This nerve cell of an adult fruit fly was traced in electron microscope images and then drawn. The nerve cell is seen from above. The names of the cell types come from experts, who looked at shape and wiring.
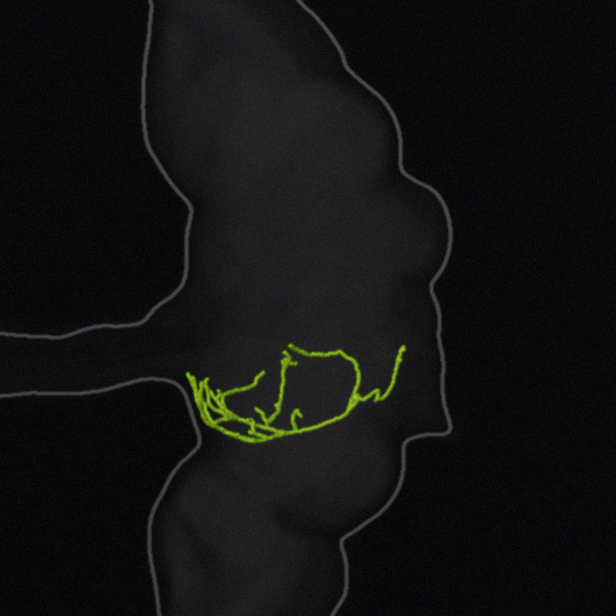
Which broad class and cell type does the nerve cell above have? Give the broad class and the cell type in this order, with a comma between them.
motor neuron of the brain, MNx04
